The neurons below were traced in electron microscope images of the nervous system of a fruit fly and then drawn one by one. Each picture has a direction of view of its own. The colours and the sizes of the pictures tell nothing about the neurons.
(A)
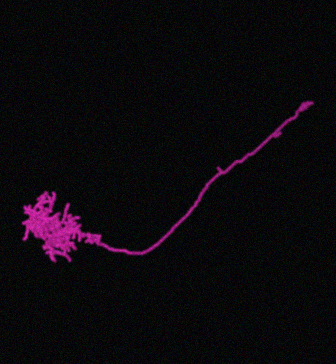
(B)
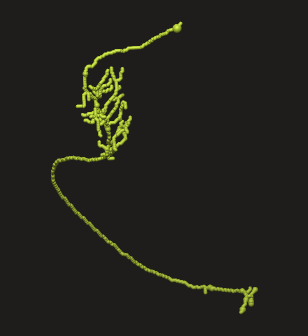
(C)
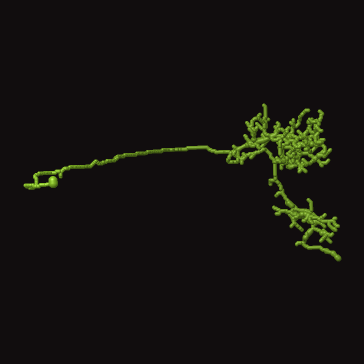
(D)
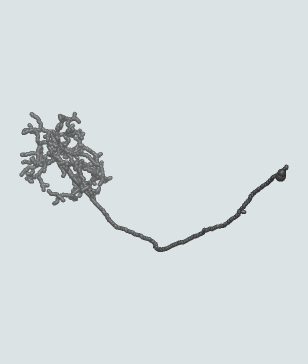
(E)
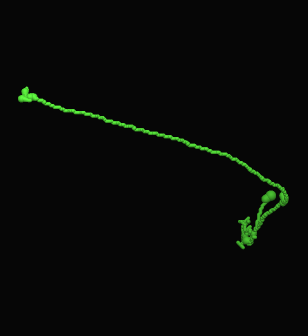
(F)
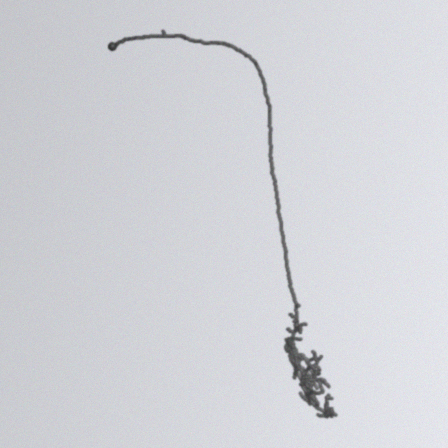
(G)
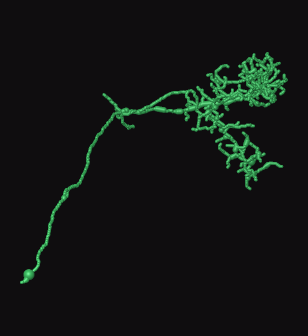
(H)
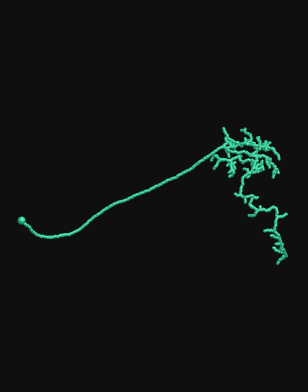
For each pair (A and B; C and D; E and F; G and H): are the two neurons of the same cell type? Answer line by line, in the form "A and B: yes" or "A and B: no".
A and B: no
C and D: yes
E and F: no
G and H: yes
